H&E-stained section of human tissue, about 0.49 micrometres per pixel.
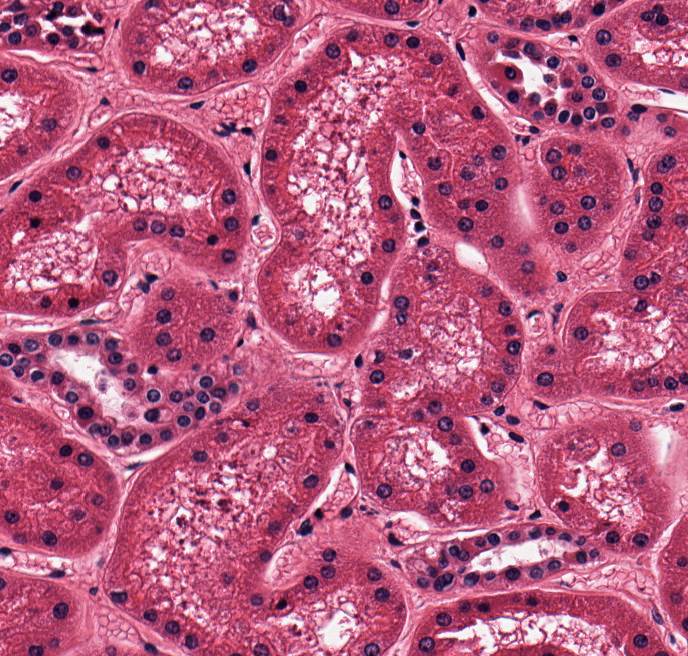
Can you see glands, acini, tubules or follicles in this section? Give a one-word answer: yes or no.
Yes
